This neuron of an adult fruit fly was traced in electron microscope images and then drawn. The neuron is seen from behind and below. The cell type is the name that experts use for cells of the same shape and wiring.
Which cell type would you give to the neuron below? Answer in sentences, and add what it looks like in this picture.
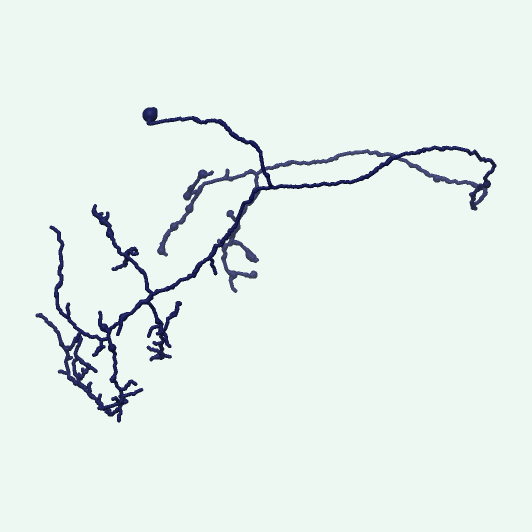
It is of cell type LHPV5b2. Its broad class is central-brain intrinsic neuron. The cell body is at the upper left of the picture. Dozens of branch ends can be seen.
